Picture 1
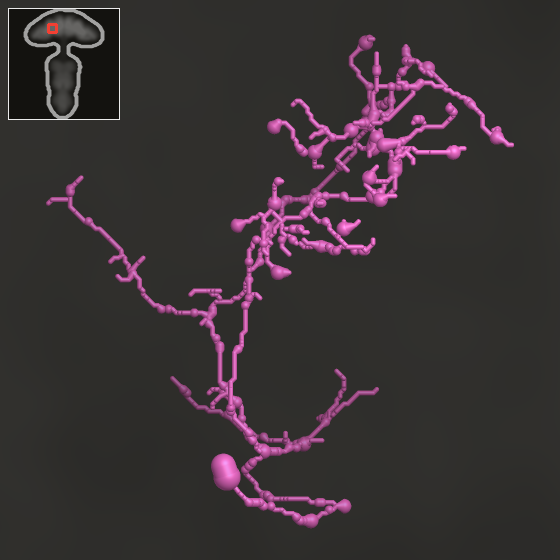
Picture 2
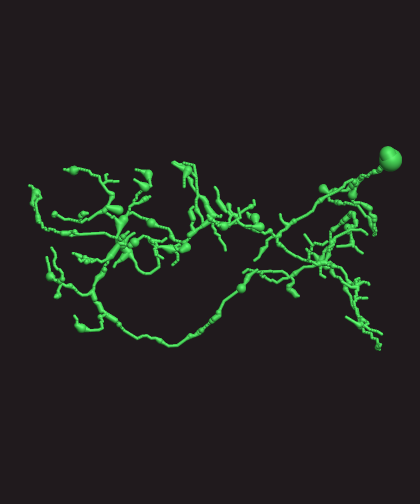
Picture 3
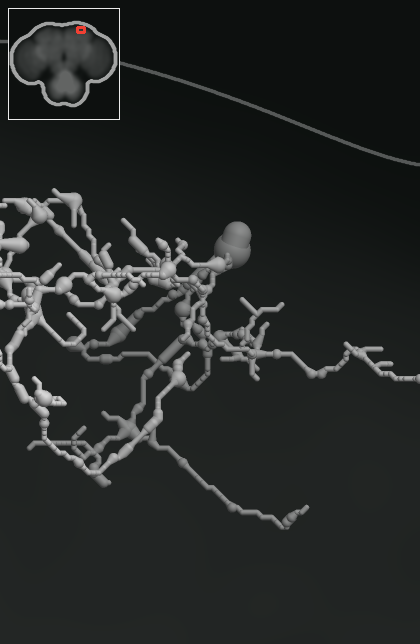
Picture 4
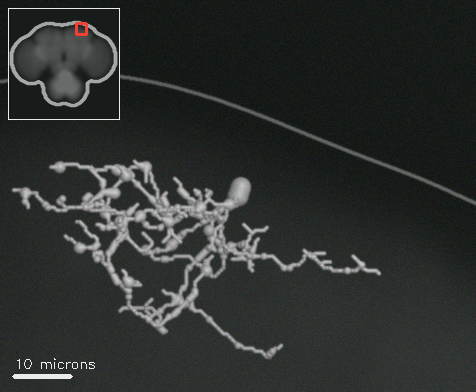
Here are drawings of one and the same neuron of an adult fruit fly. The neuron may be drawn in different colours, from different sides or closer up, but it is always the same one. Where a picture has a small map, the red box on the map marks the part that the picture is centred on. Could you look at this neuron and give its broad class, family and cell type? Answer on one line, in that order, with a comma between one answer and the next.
central-brain intrinsic neuron, hemilineage LHd2, SLP320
